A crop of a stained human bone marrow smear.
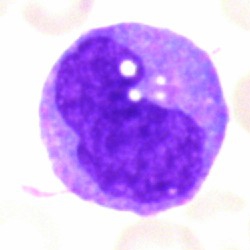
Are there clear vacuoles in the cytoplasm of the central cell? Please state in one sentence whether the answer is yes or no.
Yes, its cytoplasm contains at least one clear vacuole.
